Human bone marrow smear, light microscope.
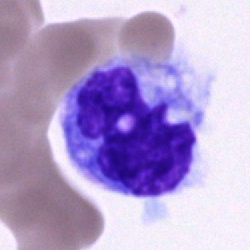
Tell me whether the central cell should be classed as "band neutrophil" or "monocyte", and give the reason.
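This is a monocyte. Its nucleus is irregular and folded, with a deep notch cutting in from the upper right. Near the centre of the nucleus lies a small, pale, round spot. At the upper right, the cytoplasm looks foamy and holds several small clear spaces. A small pale blue bleb projects from the bottom edge of the cell.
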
